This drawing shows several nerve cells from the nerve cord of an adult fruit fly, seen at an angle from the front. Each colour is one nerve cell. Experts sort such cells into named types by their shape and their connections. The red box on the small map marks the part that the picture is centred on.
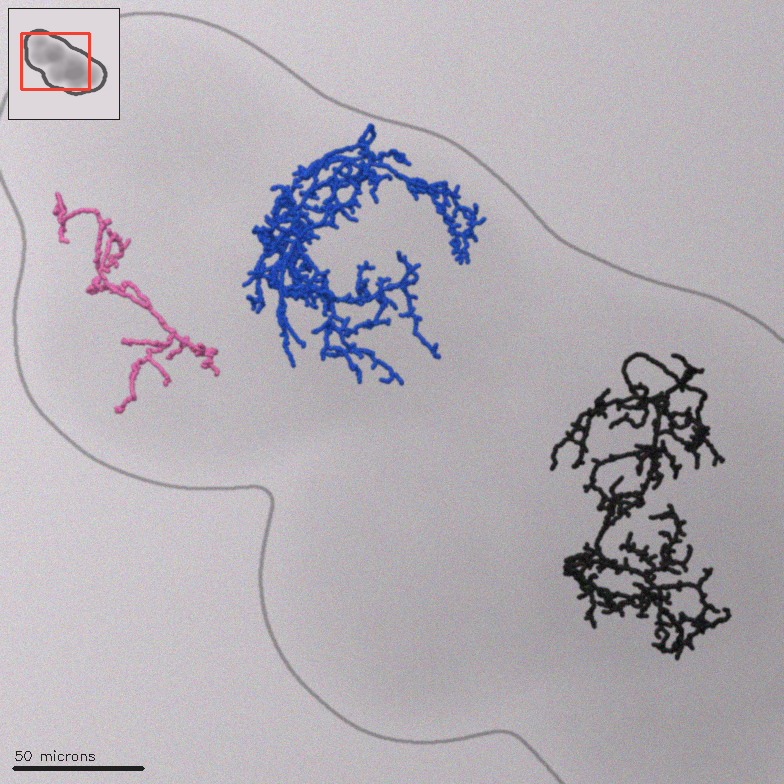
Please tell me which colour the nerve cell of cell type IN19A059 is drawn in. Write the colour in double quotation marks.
"pink"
